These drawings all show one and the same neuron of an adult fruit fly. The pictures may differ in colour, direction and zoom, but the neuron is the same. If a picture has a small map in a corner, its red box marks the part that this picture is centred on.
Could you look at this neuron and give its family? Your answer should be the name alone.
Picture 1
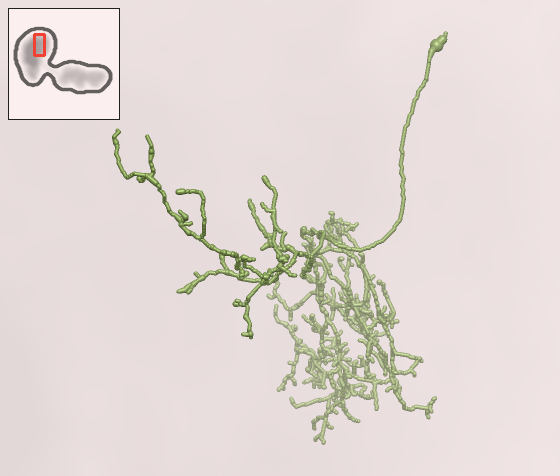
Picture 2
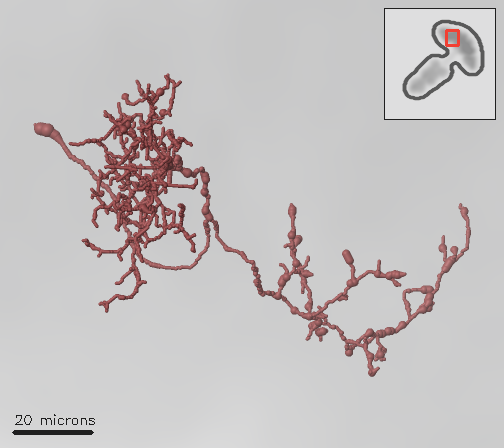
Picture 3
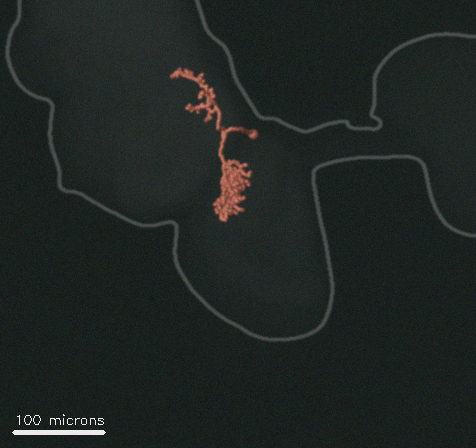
hemilineage VPNp&v1_posterior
